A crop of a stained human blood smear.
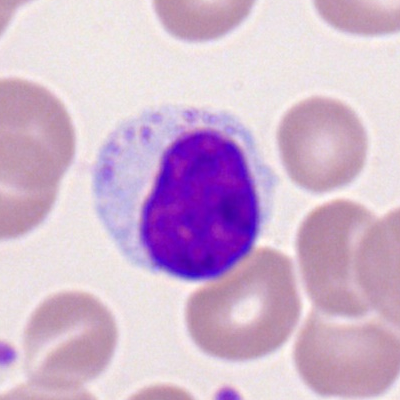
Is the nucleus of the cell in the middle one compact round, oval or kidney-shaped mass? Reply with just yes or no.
Yes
